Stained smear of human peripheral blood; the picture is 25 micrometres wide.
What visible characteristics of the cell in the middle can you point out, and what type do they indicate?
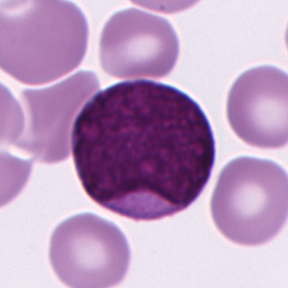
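Taking the points in order: the outline of the cell is round and smooth. Next, the nucleus fills most of the cell, and its lower edge is indented. Last, the cytoplasm holds no visible vacuoles. The cell in the middle is a myeloblast.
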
